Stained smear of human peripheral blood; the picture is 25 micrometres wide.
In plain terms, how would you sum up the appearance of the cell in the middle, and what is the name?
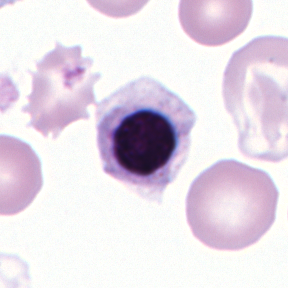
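Outline first: angular, with straight edges meeting at corners. Next, the edge of the nucleus is smooth, without any notch or fold. Within the nucleus, no nucleolus is visible. Last, the cytoplasm has a pale greyish-blue colour. The cell is a normoblast.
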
